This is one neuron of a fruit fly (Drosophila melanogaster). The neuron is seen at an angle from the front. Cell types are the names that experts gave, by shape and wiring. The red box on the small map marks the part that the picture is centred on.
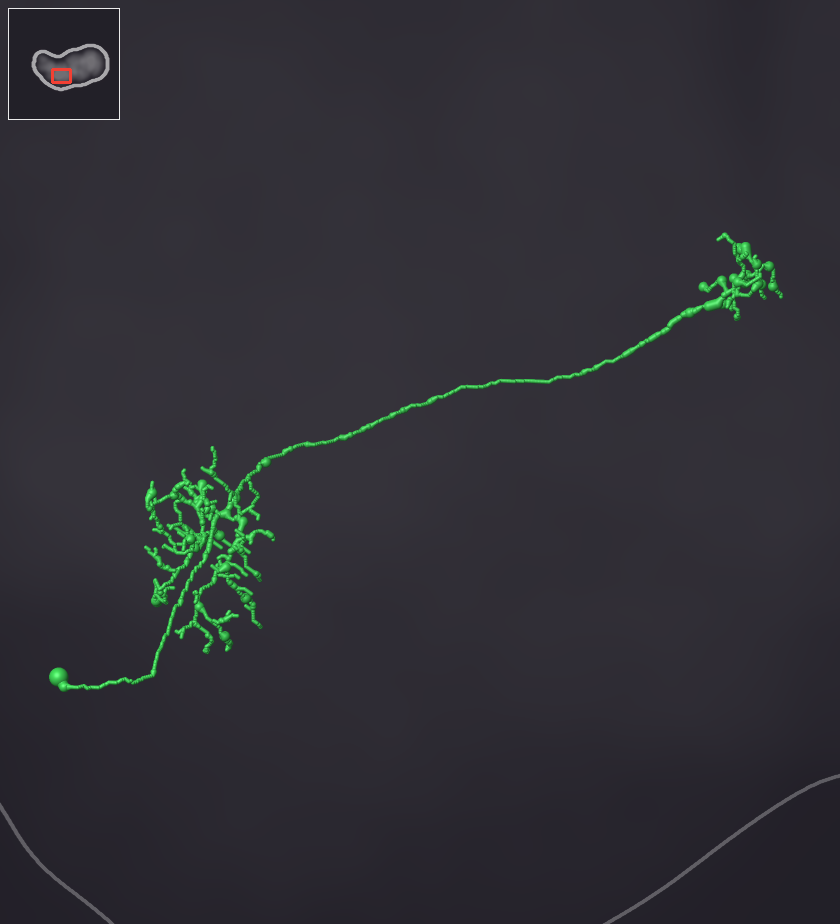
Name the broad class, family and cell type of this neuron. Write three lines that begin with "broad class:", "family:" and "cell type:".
broad class: optic-lobe intrinsic neuron
family: Tm
cell type: Tm36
